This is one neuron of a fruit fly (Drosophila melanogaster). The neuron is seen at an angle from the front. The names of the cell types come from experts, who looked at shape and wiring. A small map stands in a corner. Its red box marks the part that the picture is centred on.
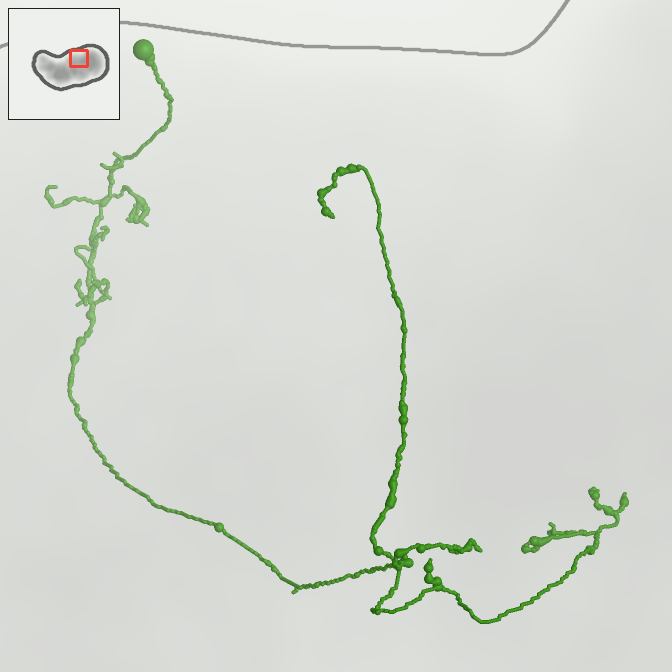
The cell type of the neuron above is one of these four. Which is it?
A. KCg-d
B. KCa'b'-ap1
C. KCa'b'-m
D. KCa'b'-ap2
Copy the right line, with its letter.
C. KCa'b'-m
